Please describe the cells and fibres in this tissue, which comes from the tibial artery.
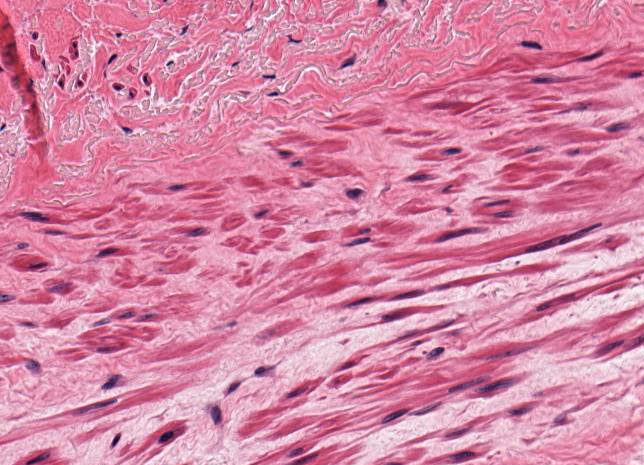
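Smooth muscle cells in the lower field run obliquely, rising from lower left toward upper right. Across the middle of the field, some smooth muscle cells are cut across and appear as rounded pink profiles. The smooth muscle nuclei are dark, elongated and blunt-ended, and the cytoplasm stains a deep eosinophilic pink.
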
